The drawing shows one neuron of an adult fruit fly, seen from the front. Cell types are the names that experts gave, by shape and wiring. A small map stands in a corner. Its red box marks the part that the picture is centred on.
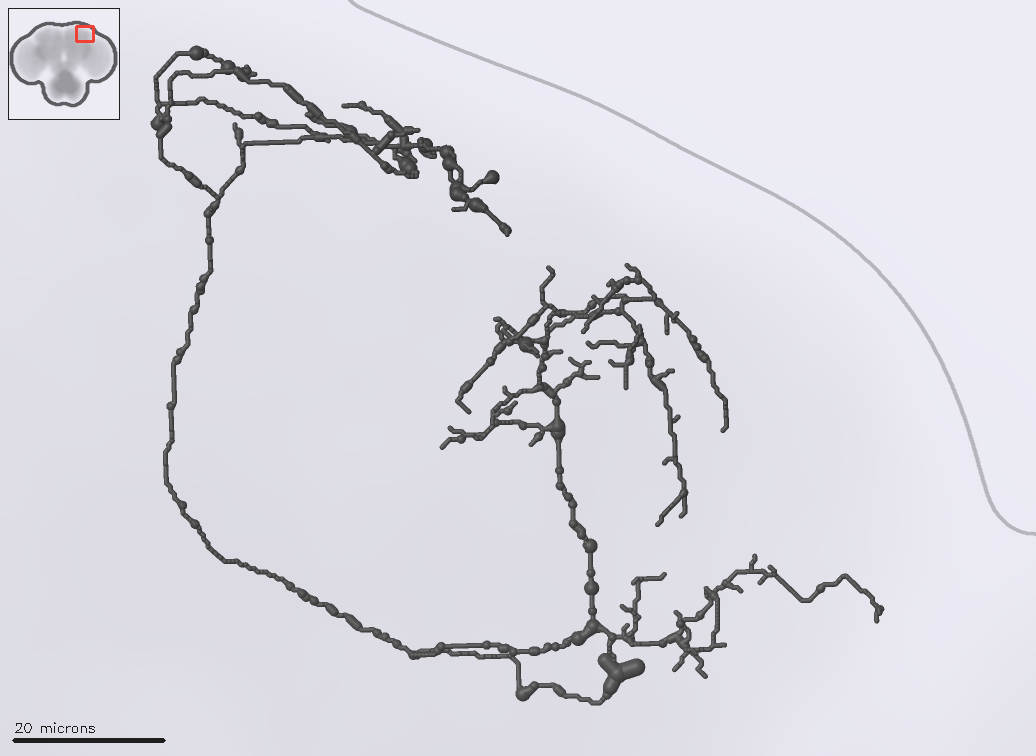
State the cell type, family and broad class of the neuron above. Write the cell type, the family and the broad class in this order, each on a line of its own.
CB2148
hemilineage LHp3
central-brain intrinsic neuron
